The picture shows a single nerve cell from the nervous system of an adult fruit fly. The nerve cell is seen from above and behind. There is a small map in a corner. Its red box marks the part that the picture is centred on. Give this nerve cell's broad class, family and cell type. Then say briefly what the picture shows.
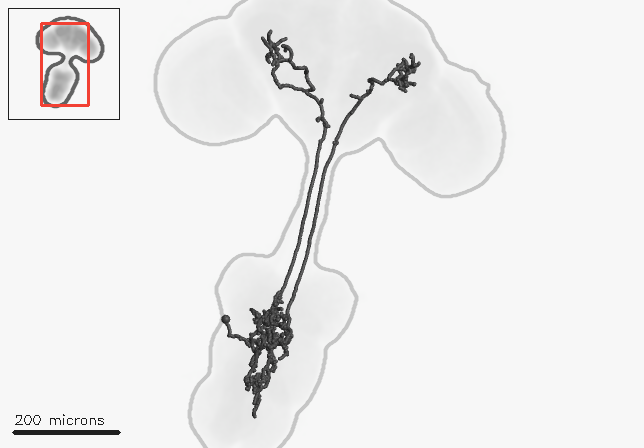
This is an ascending neuron. Its family is hemilineage 09B. The cell type is AN09B016. It reaches both the brain and the nerve cord, passing through the neck. From top to bottom in the picture it spans about 750 microns.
